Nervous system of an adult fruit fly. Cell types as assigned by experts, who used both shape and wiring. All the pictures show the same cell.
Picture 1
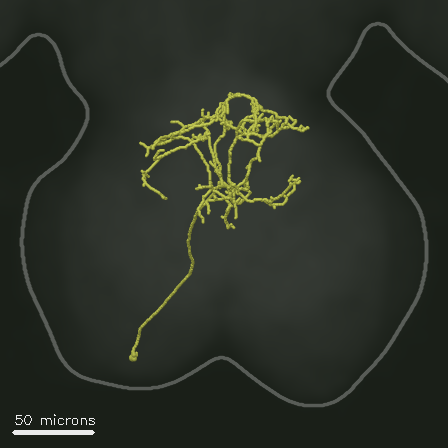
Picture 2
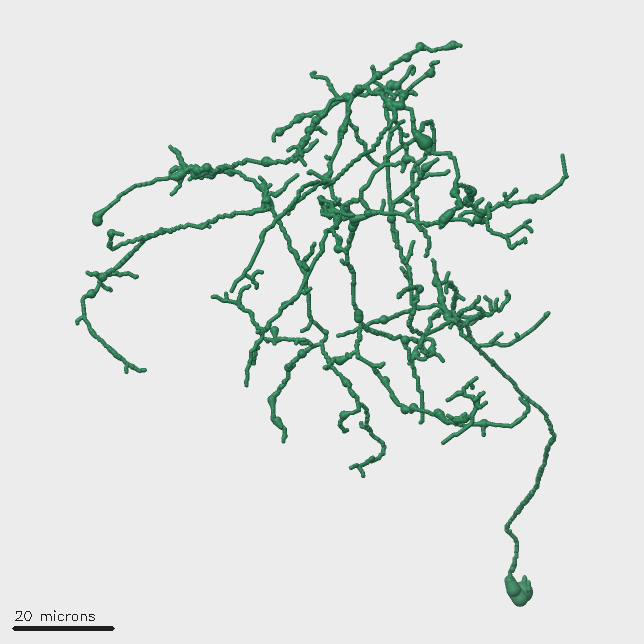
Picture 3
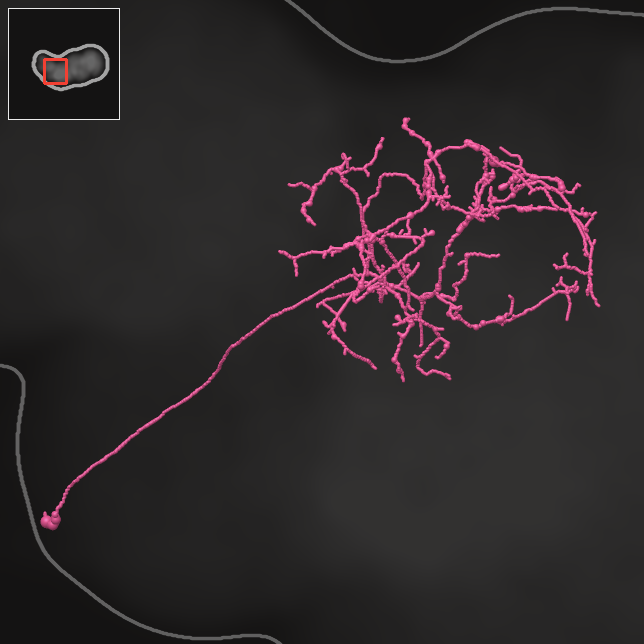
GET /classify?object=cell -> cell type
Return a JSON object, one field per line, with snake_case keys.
{
 "cell_type": "IN12A059_d"
}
